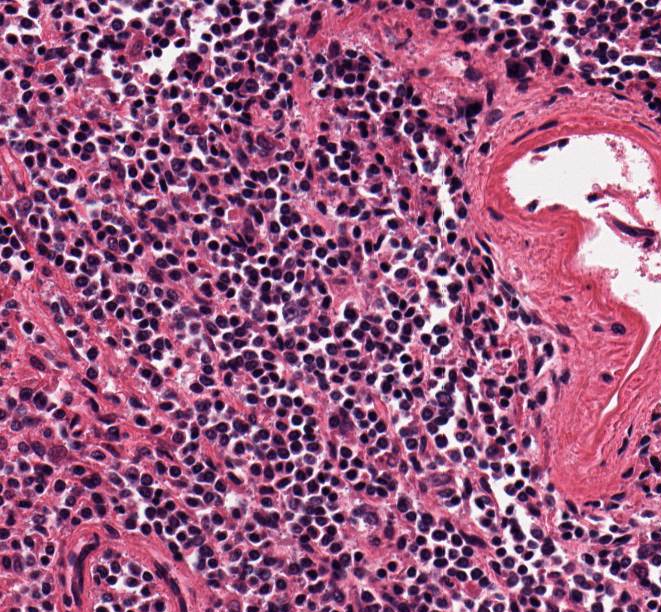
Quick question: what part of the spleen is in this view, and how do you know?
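That's white pulp. Most of the field is a dense, diffuse sheet of small round cells with small, round, darkly stained nuclei and scant cytoplasm, and no follicles have formed.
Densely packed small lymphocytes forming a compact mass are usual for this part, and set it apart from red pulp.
Scattered among them are cells with eccentric round nuclei and a rim of pink cytoplasm. At the upper right edge there's a thick-walled vessel with a pink fibrous wall.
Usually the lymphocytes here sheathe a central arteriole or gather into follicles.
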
